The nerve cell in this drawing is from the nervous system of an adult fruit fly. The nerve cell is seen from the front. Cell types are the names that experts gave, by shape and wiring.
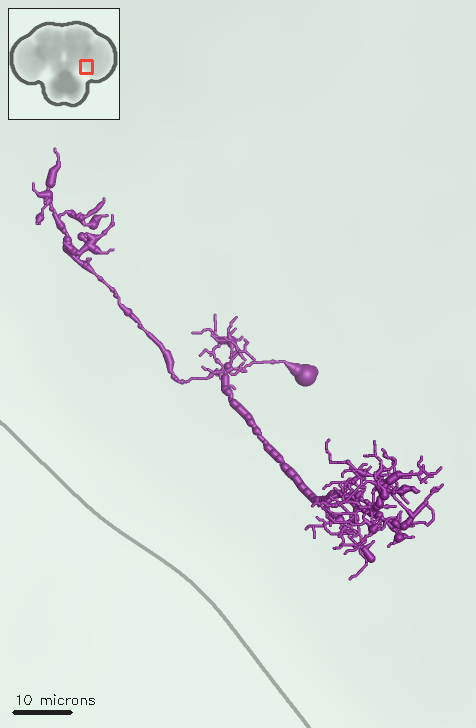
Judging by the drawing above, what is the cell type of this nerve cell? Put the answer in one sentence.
The cell type is Y3.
